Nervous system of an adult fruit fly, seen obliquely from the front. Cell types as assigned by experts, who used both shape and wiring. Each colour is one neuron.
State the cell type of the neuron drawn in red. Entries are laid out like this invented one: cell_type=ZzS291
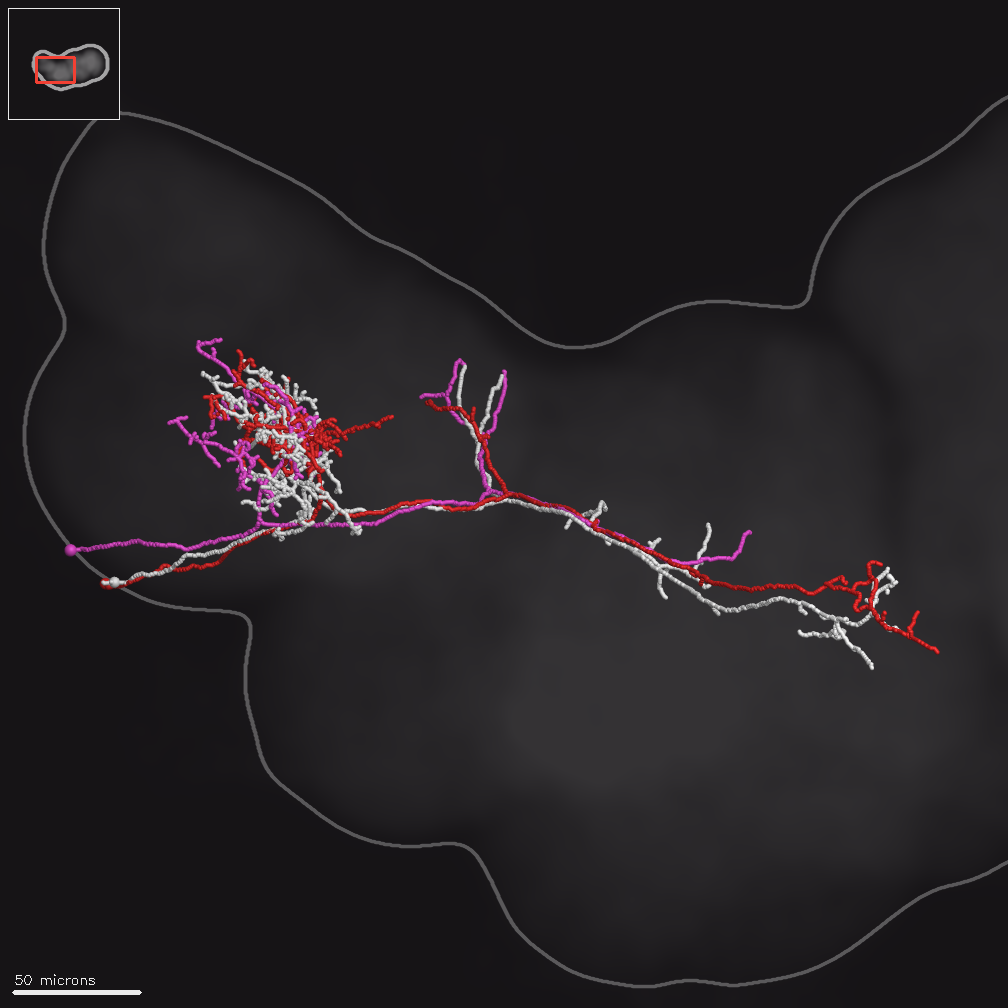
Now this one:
cell_type=IN08B082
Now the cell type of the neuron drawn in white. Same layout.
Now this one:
cell_type=IN08B058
